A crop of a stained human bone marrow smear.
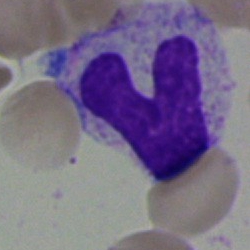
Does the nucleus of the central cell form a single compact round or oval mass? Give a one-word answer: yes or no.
No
